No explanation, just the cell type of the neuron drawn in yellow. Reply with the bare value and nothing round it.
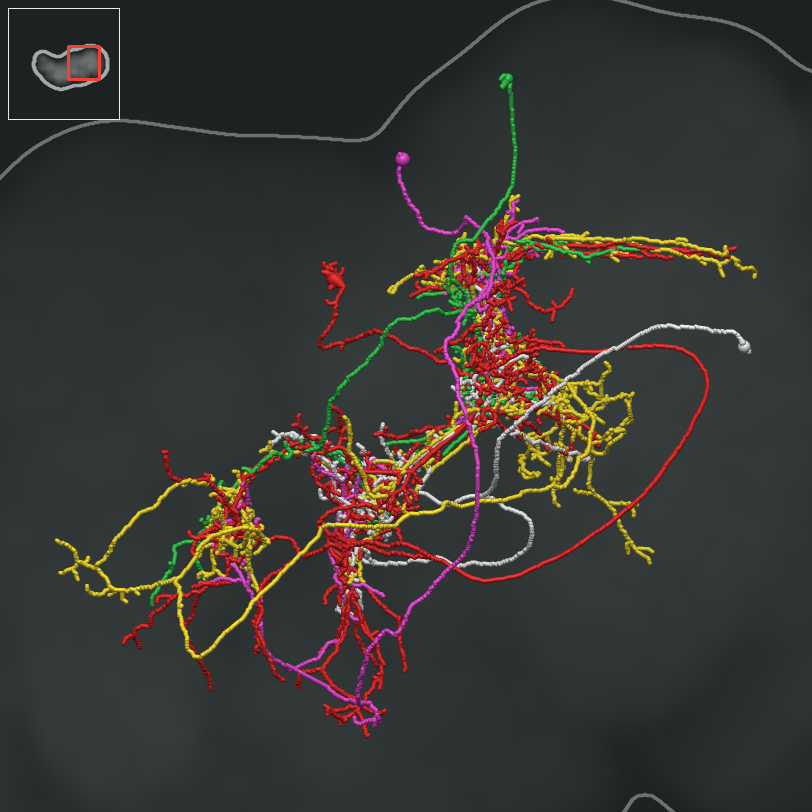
CL309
